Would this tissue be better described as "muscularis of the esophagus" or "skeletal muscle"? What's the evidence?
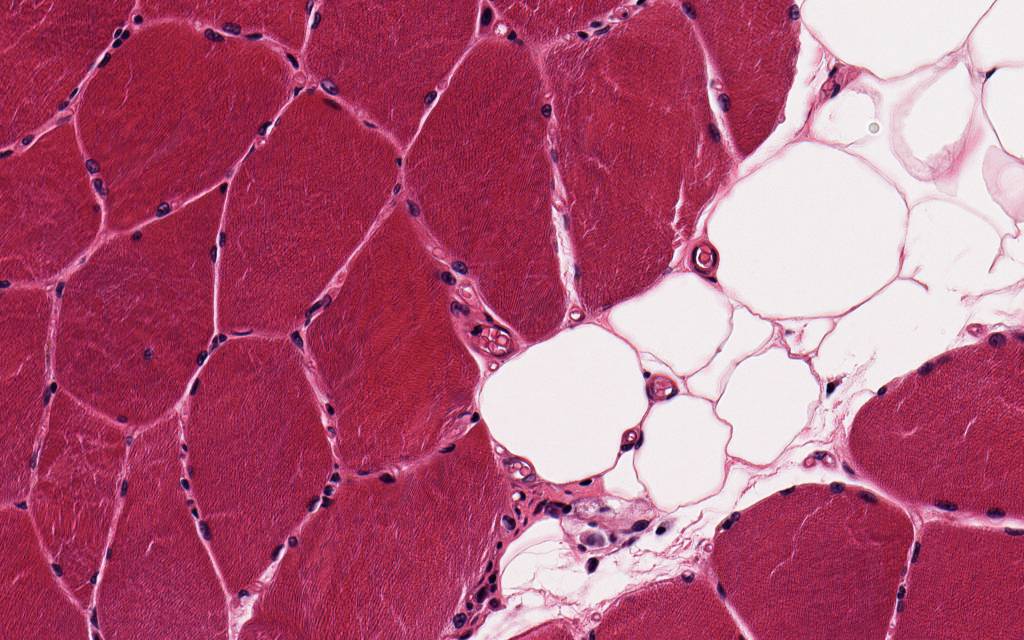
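The answer is skeletal muscle. Decisive item, nuclear position: the small, dark, flattened muscle nuclei lie at the edges of the fibres.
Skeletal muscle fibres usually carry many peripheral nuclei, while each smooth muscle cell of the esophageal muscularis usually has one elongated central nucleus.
Edge-placed nuclei thus fit skeletal muscle rather than the smooth muscle of the muscularis of the esophagus. Remaining items, simply noted: polygonal, closely packed fibres; thin pale pink connective tissue strands between individual fibres; fat of large, empty-looking, thin-walled adipocytes with no stained contents.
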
